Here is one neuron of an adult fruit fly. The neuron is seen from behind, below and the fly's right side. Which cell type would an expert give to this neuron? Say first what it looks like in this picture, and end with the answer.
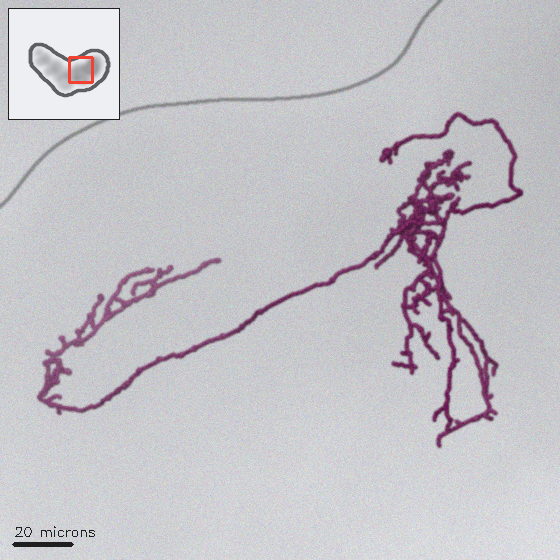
By the scale bar it is about 170 microns wide in this view. Dozens of branch ends can be seen. It is a central-brain intrinsic neuron. It is of cell type PS177.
